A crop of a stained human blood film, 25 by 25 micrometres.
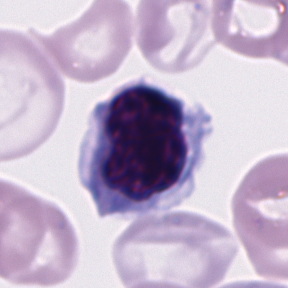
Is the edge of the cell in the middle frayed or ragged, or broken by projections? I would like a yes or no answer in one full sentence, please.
Yes, this cell has an outline that is rough instead of smooth.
